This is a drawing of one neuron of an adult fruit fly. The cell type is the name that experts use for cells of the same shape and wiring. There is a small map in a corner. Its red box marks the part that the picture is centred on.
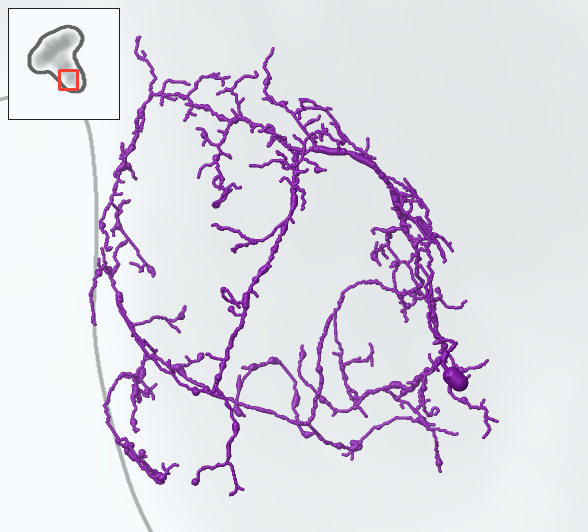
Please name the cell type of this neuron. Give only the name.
IN04B068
